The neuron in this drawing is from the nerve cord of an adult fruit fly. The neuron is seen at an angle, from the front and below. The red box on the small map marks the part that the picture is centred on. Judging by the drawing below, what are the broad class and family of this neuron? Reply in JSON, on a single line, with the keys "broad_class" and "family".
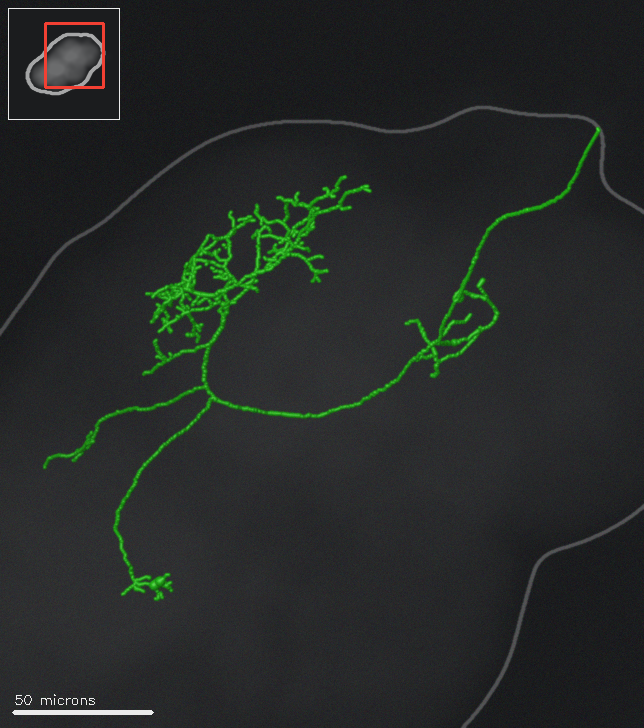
{"broad_class": "ascending neuron", "family": "hemilineage 07B"}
